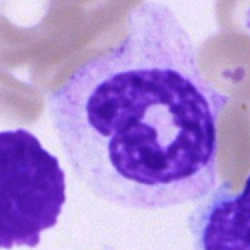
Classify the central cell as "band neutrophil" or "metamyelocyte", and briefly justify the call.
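Band neutrophil. Chromatin coarse and clumped, stained dark purple; no nucleoli visible in the nucleus. Cytoplasm abundant, pale lilac. Outline irregular and somewhat angular rather than round.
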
